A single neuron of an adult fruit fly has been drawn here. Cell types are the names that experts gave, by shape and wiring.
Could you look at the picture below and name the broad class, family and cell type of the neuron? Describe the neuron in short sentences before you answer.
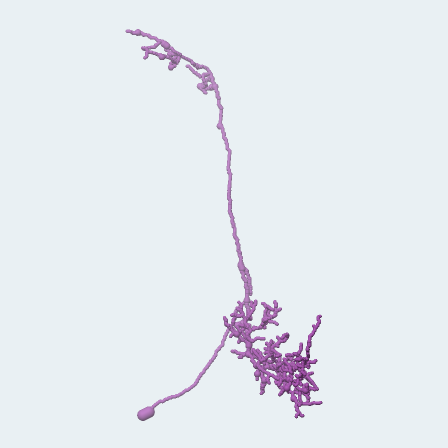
Dozens of branch ends can be seen. In this view it is taller than it is wide. This is a visual projection neuron. Its family is LC. The cell type is LC15.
